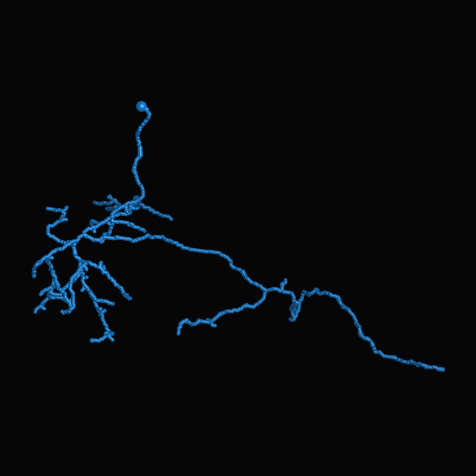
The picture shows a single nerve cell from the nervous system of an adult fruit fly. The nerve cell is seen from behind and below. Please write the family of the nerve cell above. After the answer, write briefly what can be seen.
Its family is hemilineage PSp3. It is a central-brain intrinsic neuron. In this view it is wider than it is tall.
